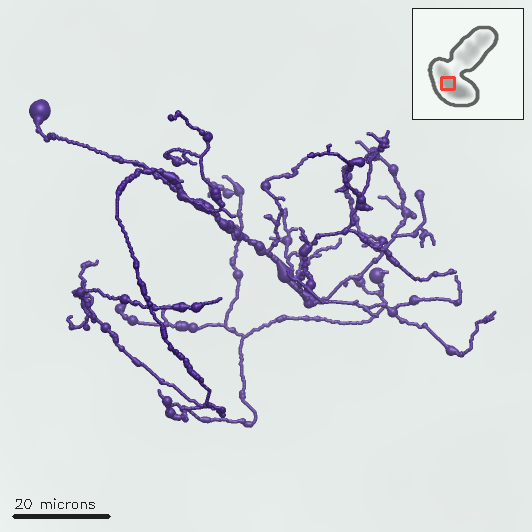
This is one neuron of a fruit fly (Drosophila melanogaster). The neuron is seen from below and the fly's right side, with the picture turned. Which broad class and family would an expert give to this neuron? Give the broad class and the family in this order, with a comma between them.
central-brain intrinsic neuron, hemilineage SLPal2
